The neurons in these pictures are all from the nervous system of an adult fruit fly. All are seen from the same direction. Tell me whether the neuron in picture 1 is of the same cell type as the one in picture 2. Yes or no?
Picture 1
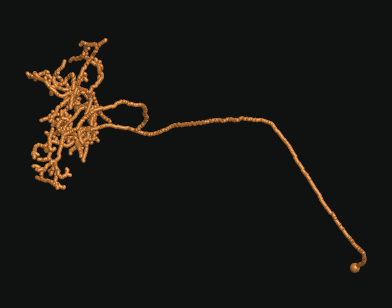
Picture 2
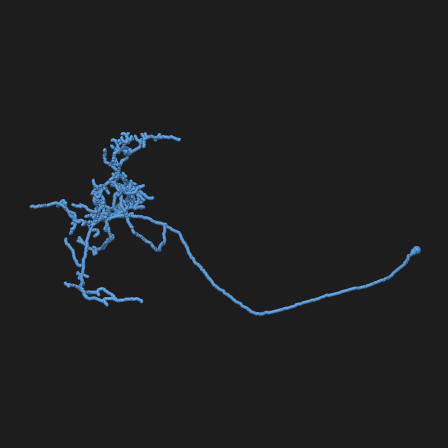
yes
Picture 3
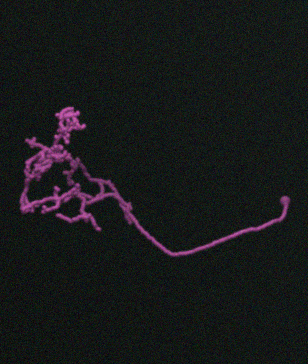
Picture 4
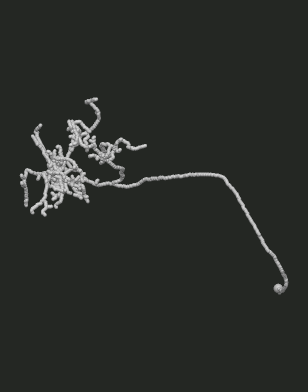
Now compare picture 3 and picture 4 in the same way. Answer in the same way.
yes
